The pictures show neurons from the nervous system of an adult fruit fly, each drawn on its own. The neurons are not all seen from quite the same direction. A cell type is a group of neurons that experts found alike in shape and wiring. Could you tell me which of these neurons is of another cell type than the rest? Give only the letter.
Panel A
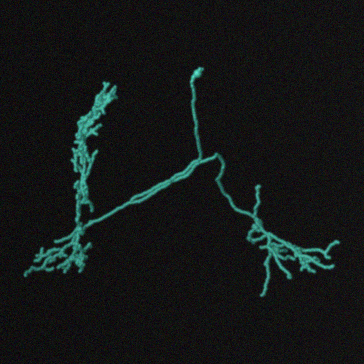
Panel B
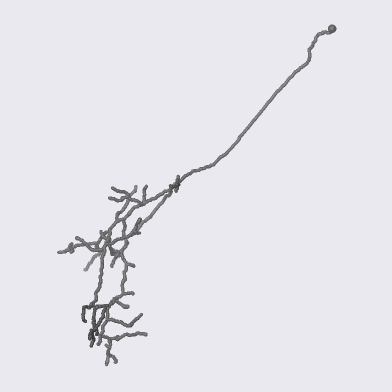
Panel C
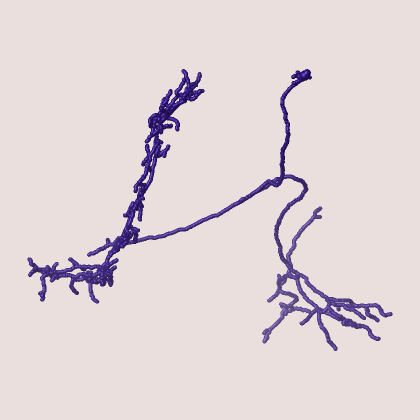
B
